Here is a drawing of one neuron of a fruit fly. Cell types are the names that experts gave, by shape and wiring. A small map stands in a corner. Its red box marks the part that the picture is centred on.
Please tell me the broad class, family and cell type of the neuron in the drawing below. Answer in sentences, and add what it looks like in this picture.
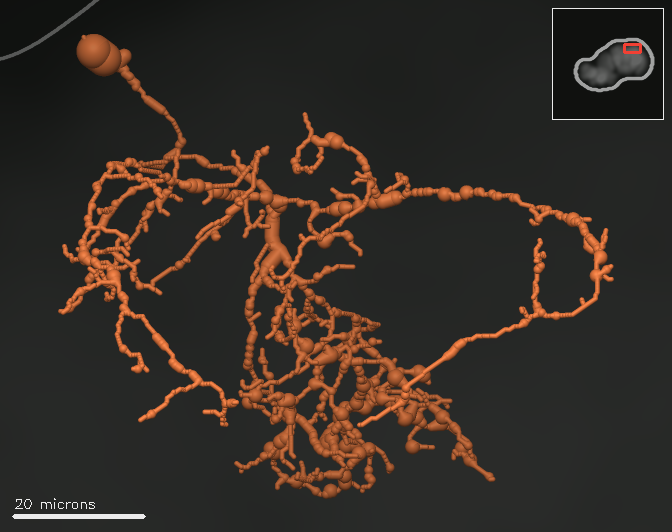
Its broad class is central-brain intrinsic neuron. Its family is hemilineage SMPad3. Its cell type is SMP124. By the scale bar it is about 85 microns wide in this view. Dozens of branch ends can be seen.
